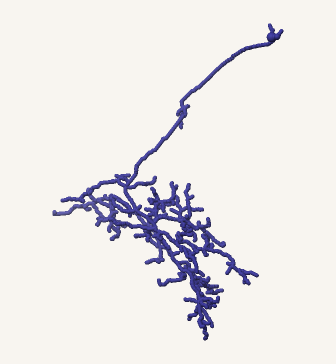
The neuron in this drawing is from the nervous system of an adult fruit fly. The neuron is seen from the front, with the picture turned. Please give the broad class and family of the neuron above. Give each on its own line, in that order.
nerve-cord intrinsic neuron
hemilineage 14A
